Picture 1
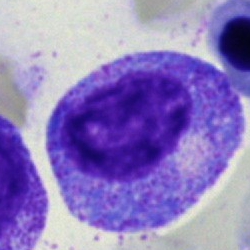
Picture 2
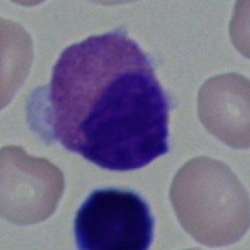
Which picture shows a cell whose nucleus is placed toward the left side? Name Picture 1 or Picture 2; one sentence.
The nucleus of the cell in picture 1 is positioned toward the left side.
